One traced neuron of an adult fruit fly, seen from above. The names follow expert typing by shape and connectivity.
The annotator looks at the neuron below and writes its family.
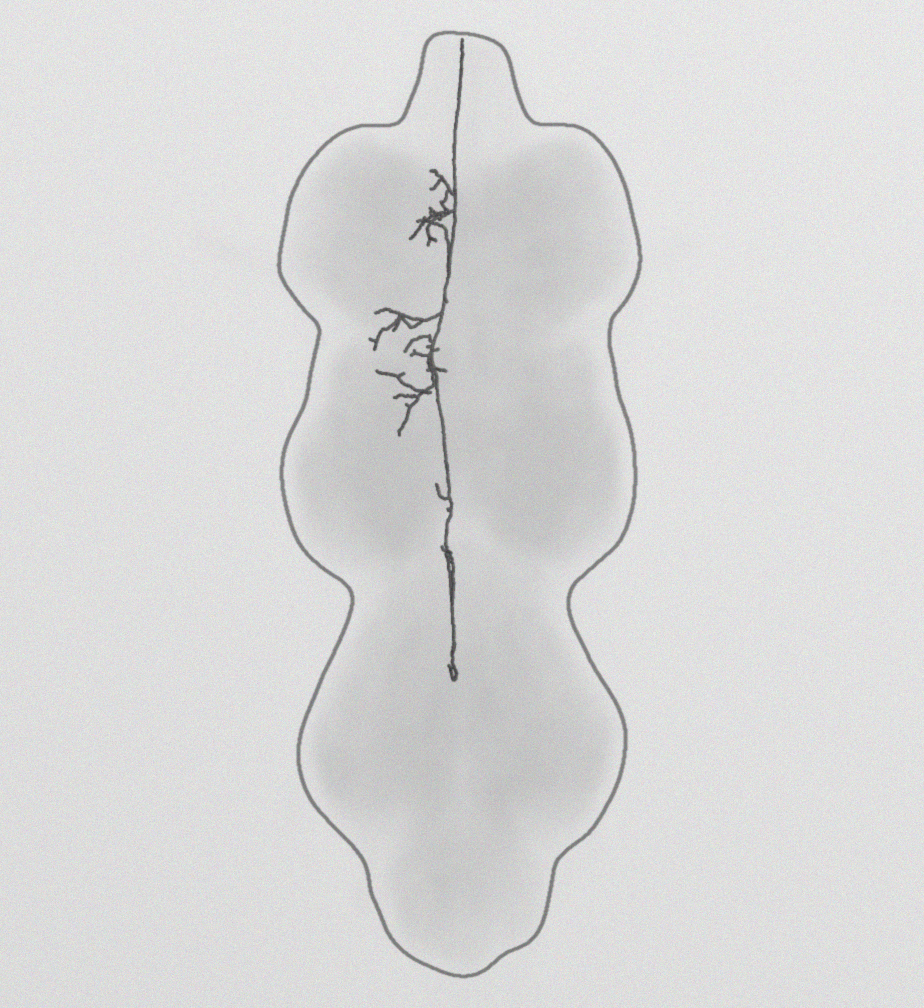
hemilineage 17A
